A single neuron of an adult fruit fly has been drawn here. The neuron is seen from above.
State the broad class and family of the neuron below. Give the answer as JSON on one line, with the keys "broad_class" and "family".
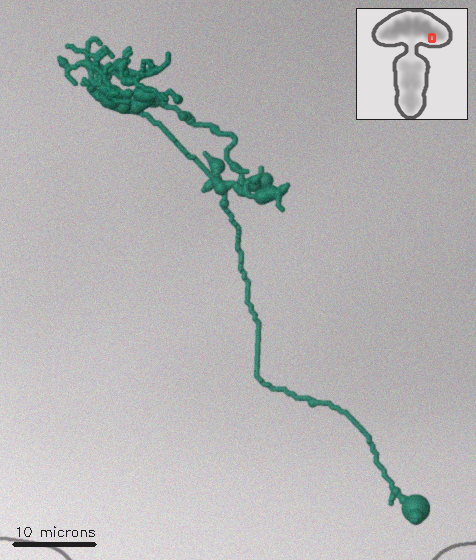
{"broad_class": "optic-lobe intrinsic neuron", "family": "T"}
